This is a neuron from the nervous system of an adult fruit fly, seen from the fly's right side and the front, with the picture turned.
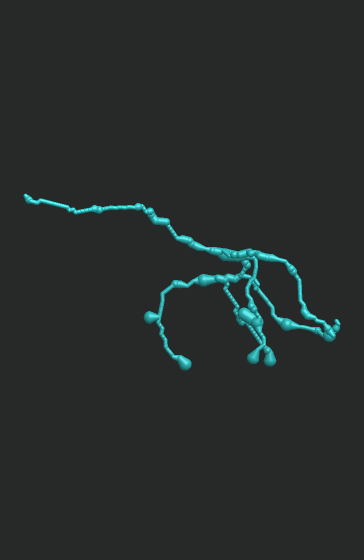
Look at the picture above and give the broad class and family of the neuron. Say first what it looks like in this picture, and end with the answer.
The drawing shows no cell body. It has a dozen or fewer branch ends. It is a sensory neuron entering the brain. The name of its family is class olfactory.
